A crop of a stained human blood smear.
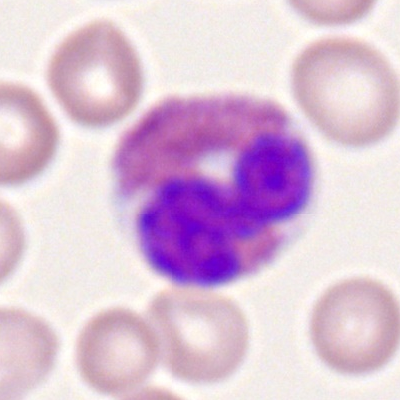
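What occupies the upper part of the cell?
Plentiful pinkish-lilac cytoplasm.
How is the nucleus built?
It is divided into connected lobes curving along the lower and right parts of the cell, with dark purple, coarsely clumped chromatin.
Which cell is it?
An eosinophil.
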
